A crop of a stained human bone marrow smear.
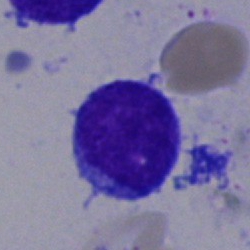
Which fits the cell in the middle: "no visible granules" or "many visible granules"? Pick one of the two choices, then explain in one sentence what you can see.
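No visible granules. No granules are seen in the cytoplasm.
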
